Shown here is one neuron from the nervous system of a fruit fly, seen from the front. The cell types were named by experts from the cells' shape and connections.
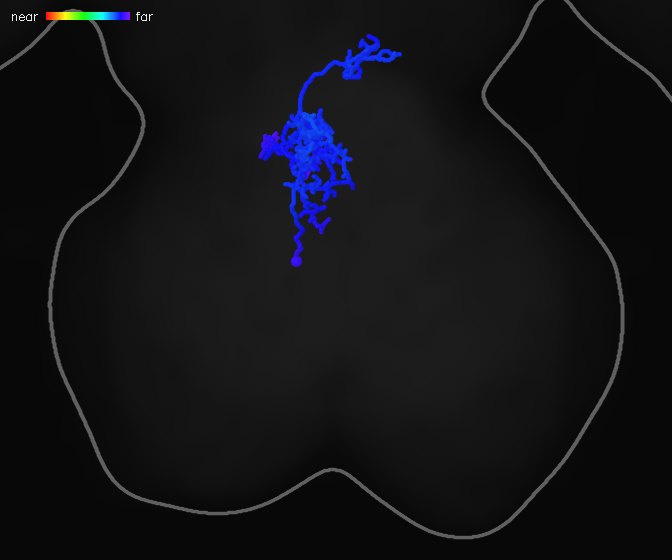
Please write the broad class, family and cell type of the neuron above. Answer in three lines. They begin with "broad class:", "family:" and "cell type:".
broad class: nerve-cord intrinsic neuron
family: hemilineage 06A
cell type: IN06A106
